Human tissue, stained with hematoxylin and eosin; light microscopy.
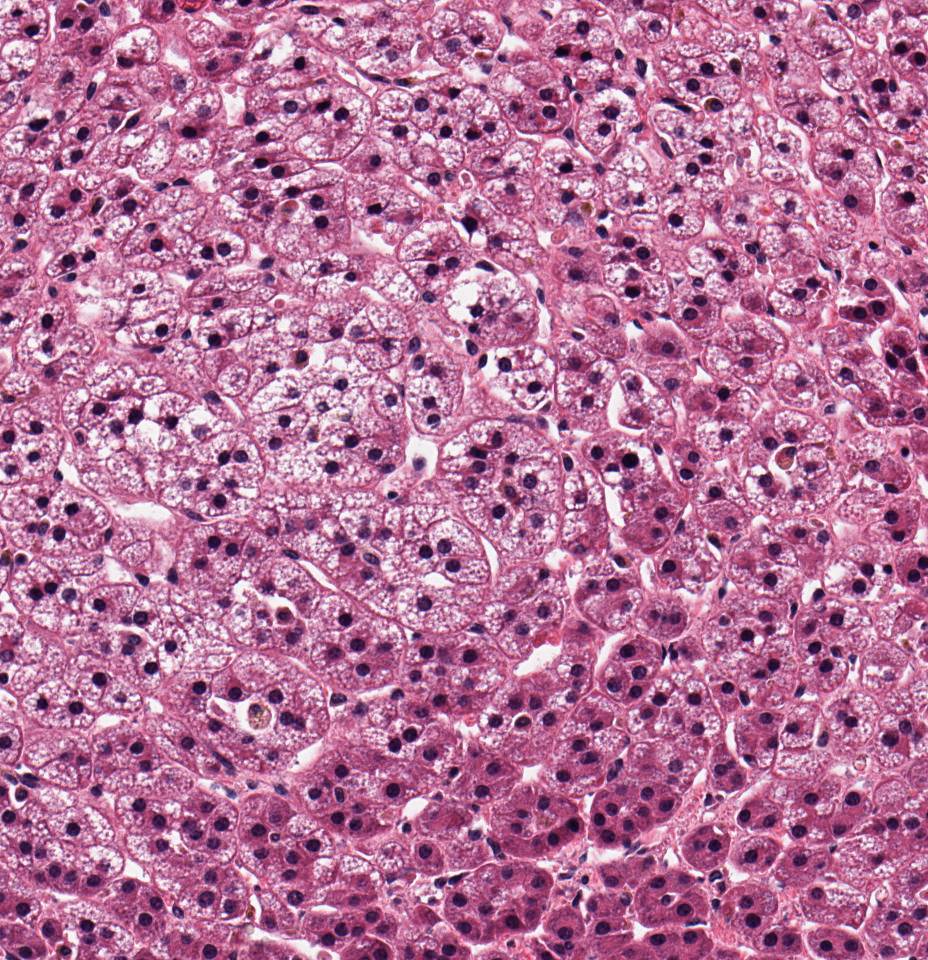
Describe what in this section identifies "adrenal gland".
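Checking this section against the adrenal gland, start with the cells: polygonal cells fill the whole field, set in solid nests and short cords with thin vascular channels between them. In the upper and left parts their cytoplasm is pale, finely vacuolated and foamy, while toward the lower right it is more compact and deeper pink, with few vacuoles. The arrangement of the cords fits less well, because the cords here are short.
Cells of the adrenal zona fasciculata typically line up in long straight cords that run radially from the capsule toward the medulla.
Lastly, the stroma is scant, only delicate strands with slender flattened nuclei between the cell nests.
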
